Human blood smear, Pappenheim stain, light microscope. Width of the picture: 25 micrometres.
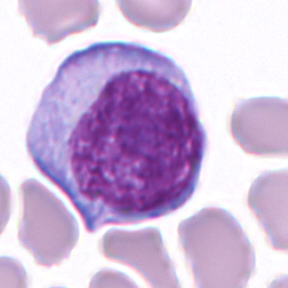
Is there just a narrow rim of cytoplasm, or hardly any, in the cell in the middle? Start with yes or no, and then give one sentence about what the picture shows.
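No. The cytoplasm forms a wide crescent, mostly on the upper-left side of the nucleus.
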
